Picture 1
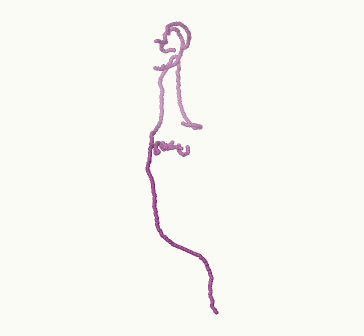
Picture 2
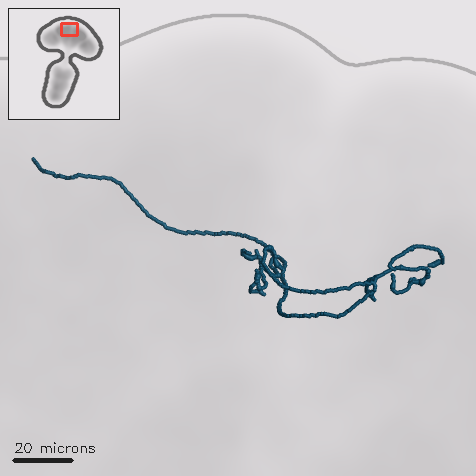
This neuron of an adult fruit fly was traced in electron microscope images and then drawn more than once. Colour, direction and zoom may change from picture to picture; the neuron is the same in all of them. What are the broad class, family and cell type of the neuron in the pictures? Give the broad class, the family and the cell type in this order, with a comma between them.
sensory neuron entering the brain, class olfactory, ORN_DM1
